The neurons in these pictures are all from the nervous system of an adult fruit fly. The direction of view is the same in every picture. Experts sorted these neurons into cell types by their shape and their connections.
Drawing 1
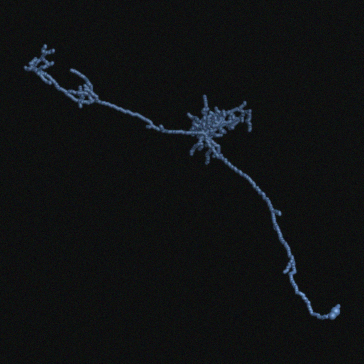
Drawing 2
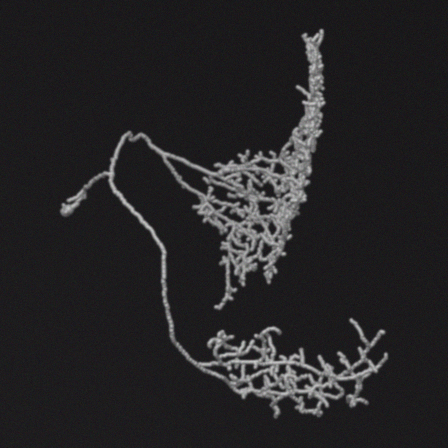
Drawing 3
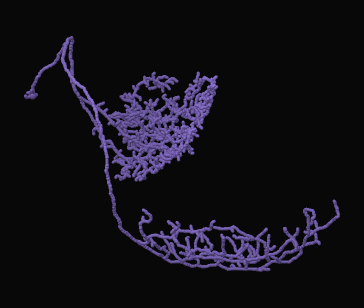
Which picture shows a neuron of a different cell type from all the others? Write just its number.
1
